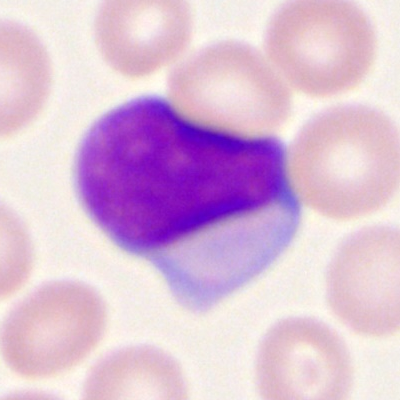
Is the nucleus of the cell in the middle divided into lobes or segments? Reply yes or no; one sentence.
No, this cell has an undivided nucleus that is compact and round, oval or kidney-shaped.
